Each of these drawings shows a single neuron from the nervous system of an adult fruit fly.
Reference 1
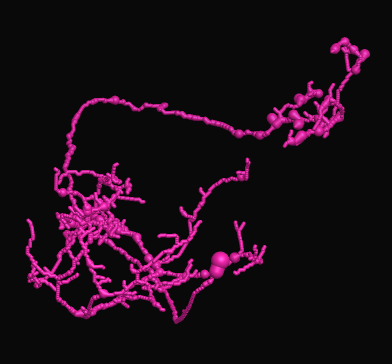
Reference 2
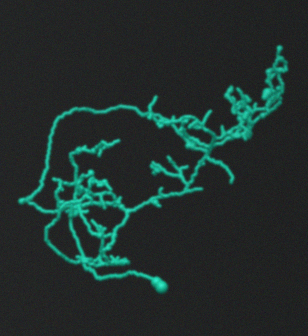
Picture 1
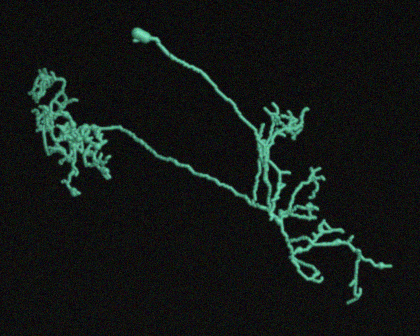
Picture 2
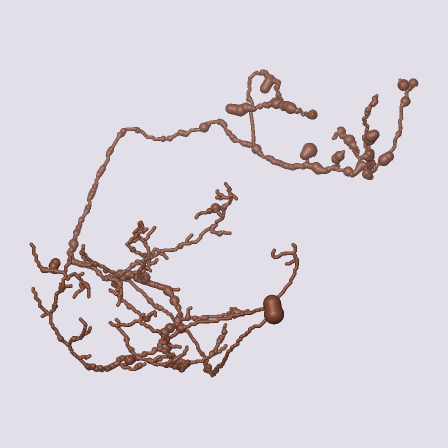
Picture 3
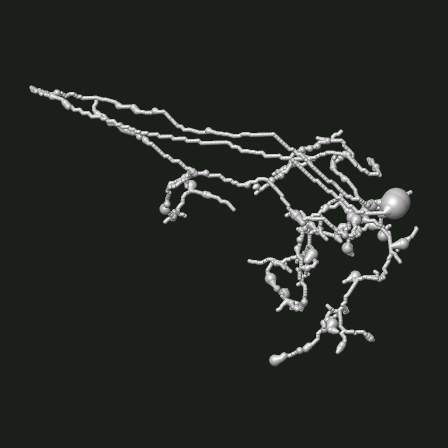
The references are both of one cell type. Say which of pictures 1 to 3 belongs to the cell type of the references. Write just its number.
2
